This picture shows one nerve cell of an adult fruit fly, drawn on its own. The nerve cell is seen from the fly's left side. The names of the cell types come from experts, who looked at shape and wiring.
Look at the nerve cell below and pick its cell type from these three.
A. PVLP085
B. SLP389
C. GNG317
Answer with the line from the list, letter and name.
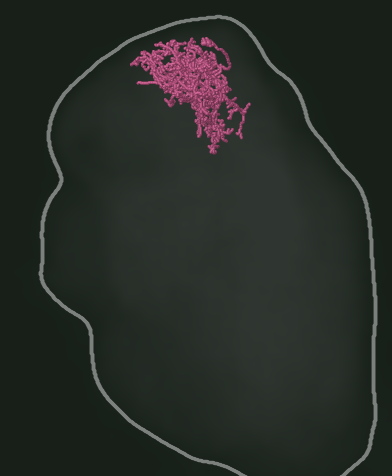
B. SLP389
